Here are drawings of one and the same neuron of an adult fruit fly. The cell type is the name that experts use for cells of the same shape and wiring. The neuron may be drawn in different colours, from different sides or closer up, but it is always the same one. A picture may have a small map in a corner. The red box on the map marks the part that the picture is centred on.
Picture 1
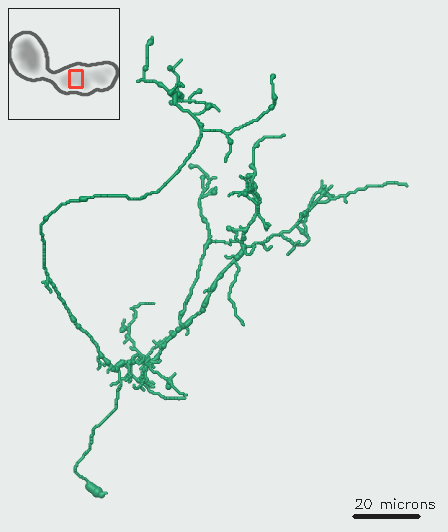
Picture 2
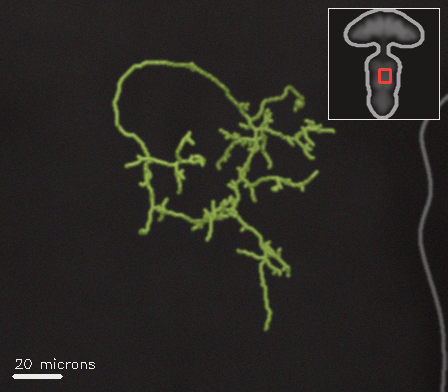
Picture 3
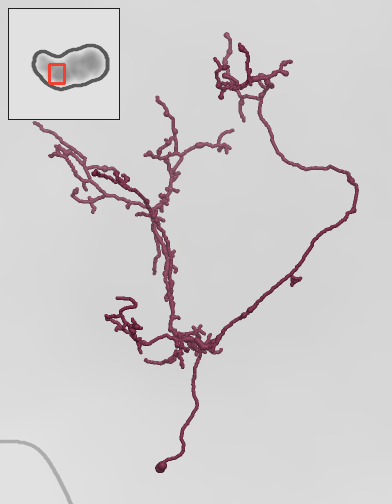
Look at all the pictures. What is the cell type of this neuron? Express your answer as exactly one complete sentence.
A cell of type IN06B080 is what this neuron is.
